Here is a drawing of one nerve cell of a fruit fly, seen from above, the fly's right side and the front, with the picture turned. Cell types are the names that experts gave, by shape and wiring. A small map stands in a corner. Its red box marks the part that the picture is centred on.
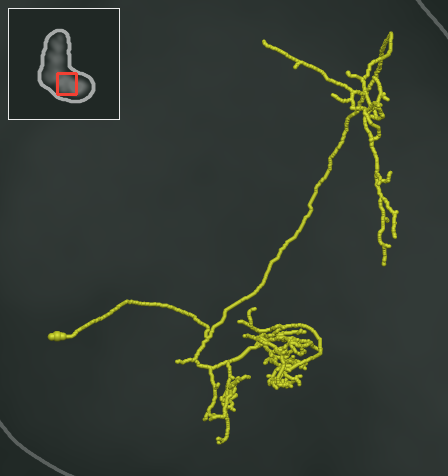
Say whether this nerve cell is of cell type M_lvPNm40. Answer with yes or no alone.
no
